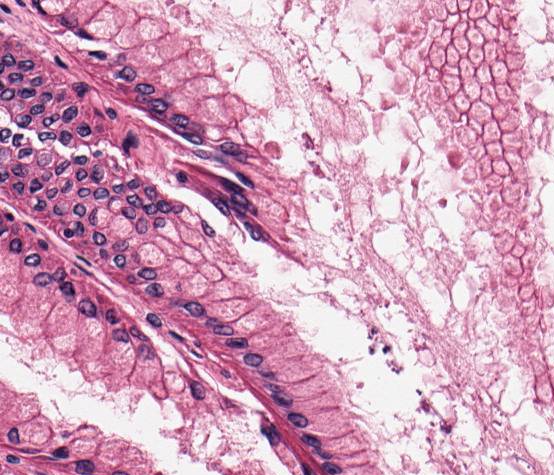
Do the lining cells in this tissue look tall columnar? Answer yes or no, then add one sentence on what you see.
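Yes. Bands of columnar epithelium fill the left half of the field and run diagonally from upper left to lower right.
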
